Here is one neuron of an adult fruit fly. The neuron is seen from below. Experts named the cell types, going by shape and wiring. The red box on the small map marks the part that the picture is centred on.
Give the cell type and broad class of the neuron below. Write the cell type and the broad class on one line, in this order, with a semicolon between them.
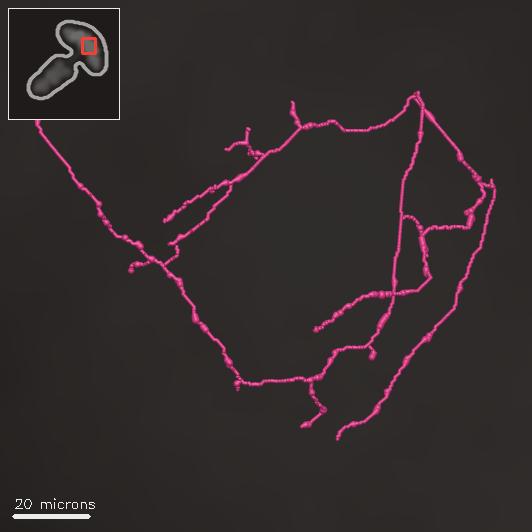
GNG654; sensory neuron entering the brain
